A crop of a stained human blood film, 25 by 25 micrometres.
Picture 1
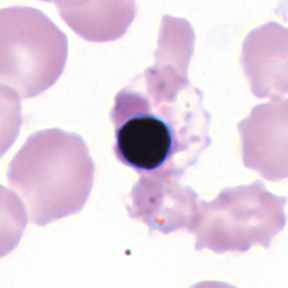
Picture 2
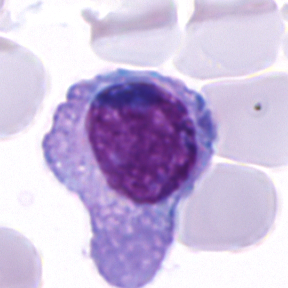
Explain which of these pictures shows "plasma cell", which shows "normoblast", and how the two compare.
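Picture 1 shows the normoblast, and picture 2 shows the plasma cell. Start with the nuclei: in the normoblast the chromatin is dense and almost black with no visible pattern, and the nucleus sits off-centre toward the left side of the cell. The plasma cell's nucleus, about 11 by 9 micrometres, is rounded to oval with no lobes or deep indentation, and it lies off-centre toward the upper right. Now compare the cytoplasm: the normoblast's holds scattered fine dark dots, whereas the plasma cell's shows only a fine, faint speckling with no coarse granules.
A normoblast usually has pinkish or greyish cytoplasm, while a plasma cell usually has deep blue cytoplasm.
Finally, trace the edges: the normoblast's outline is irregular, with small knobby bumps, and on the plasma cell the left border of the cytoplasm is ruffled and scalloped rather than smooth.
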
